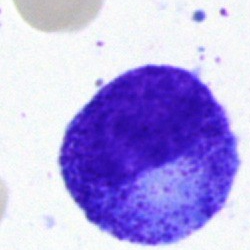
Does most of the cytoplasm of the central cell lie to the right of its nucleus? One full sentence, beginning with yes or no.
Yes, this cell carries its nucleus toward the left side.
